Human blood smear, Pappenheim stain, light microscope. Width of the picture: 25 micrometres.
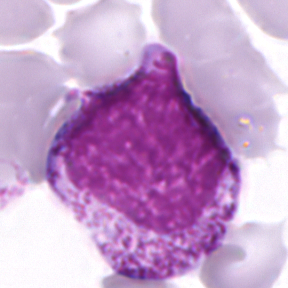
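Promyelocyte in a stained smear of human peripheral blood: the nucleus is a single unlobed mass filling most of the cell. Below the nucleus, the cytoplasm forms a crescent filled with small purple granules. A single blunt knob projects from the top of the cell.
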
